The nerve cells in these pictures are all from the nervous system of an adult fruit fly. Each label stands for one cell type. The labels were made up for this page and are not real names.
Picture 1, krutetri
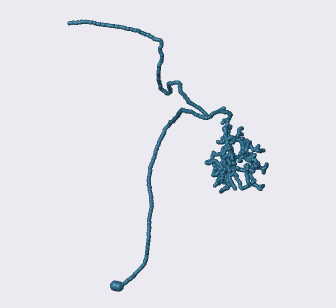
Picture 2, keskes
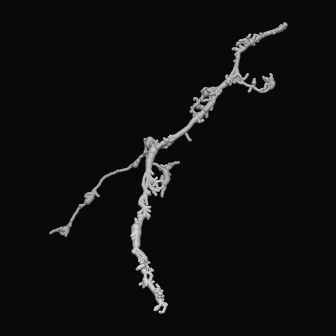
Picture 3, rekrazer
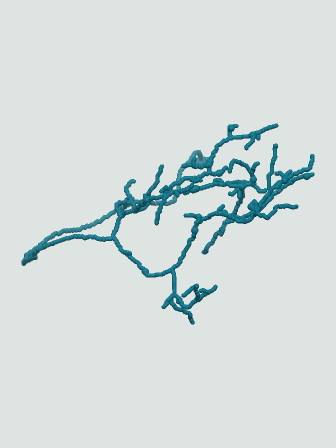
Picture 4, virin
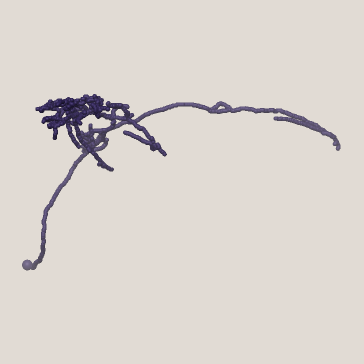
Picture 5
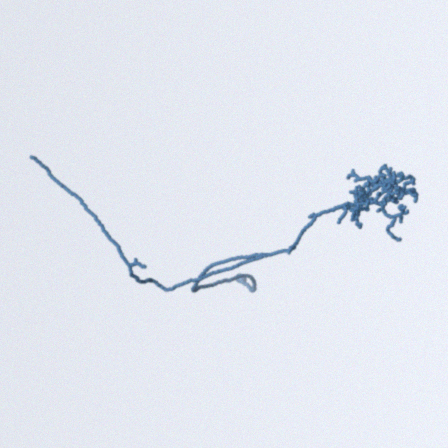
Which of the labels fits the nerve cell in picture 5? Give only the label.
krutetri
